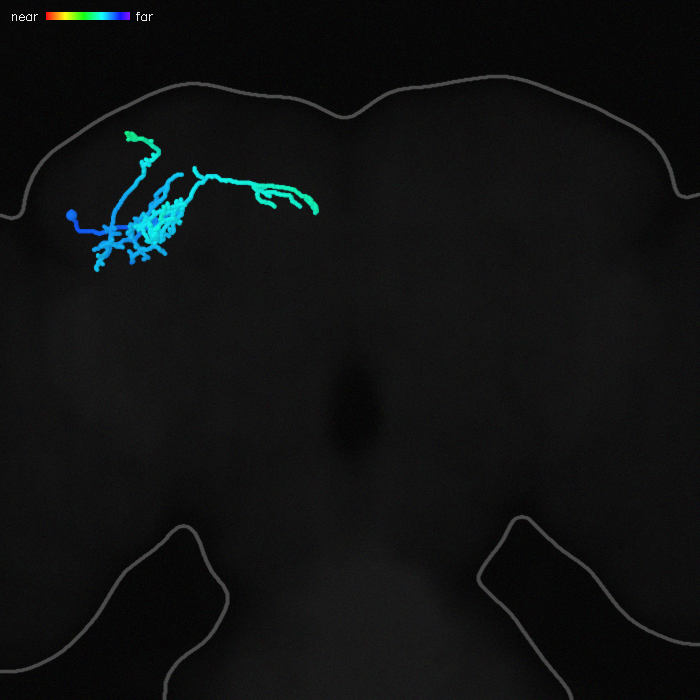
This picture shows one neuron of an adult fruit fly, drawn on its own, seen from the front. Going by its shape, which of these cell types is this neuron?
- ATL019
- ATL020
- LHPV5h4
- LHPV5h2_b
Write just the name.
ATL019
